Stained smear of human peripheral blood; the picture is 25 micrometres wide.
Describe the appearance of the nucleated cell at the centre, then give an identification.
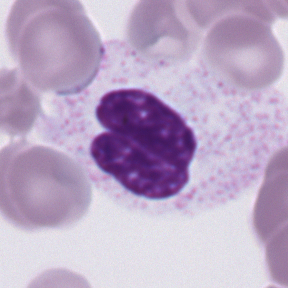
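Nucleoli are checked first, and none are visible in the nucleus. The cytoplasm comes next: fine pink-red granules are scattered throughout it, spaced apart so the pale cytoplasm shows between them. Its distribution is checked last, with more cytoplasm lying to the right of the nucleus than to the left. The cell is a segmented neutrophil.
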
